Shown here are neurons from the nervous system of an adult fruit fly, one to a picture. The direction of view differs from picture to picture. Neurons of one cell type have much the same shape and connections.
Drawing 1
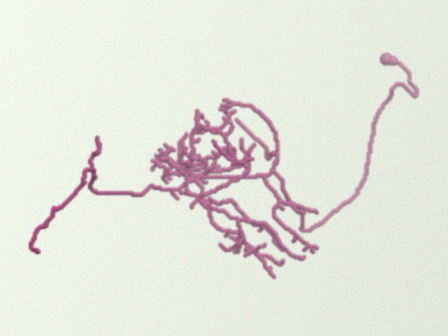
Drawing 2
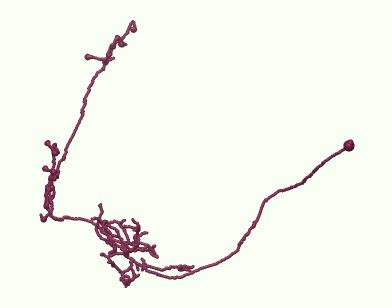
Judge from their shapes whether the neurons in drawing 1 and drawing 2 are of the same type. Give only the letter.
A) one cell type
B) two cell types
B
